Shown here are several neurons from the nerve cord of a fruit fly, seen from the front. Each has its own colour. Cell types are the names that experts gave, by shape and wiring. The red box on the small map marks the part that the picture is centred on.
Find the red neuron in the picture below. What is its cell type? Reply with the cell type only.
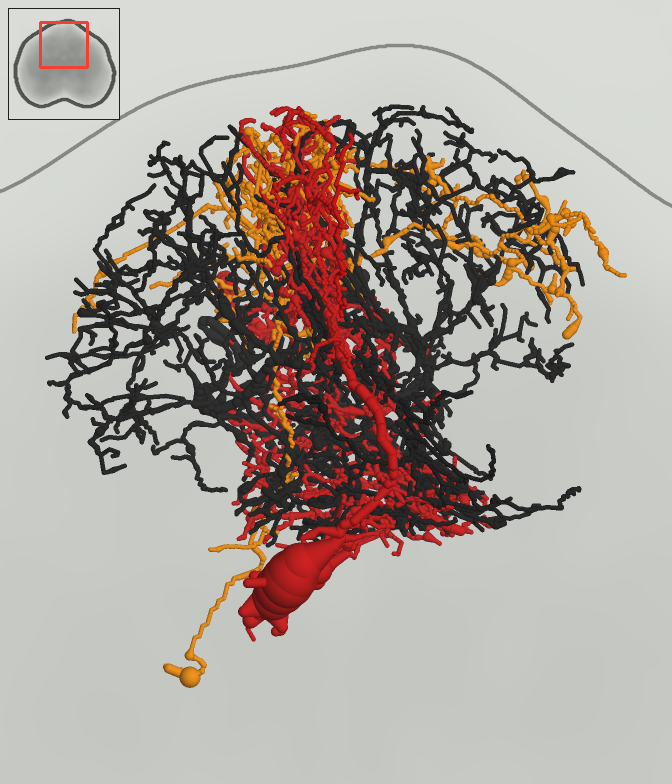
MNad22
